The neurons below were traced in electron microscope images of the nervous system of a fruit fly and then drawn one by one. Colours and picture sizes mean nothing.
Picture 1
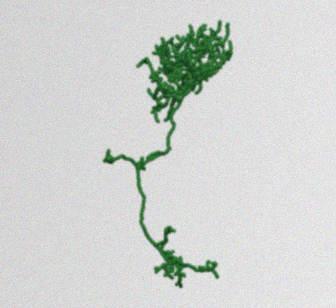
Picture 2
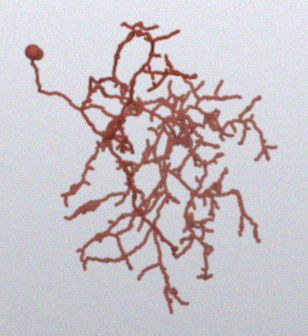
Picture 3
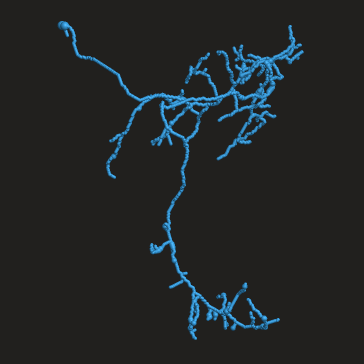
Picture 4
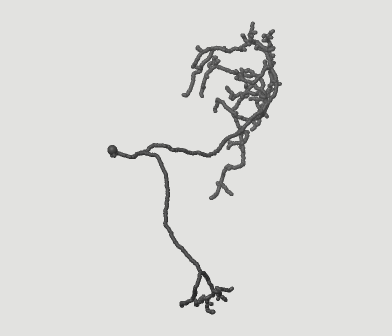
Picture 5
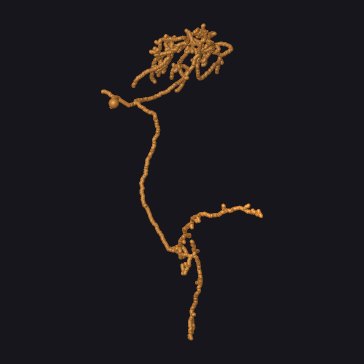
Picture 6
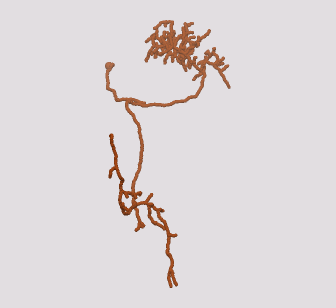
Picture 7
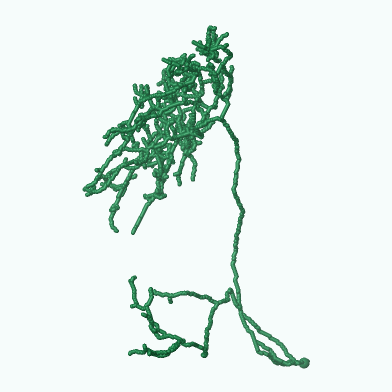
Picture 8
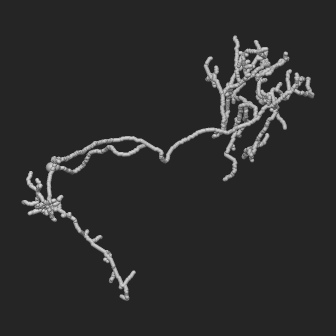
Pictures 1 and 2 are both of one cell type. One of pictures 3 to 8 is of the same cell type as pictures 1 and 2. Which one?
Picture 8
